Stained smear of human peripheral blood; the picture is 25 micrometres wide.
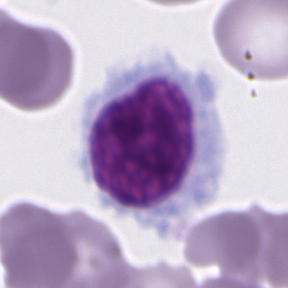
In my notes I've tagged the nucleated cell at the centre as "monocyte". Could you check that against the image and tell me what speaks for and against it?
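The nucleus is oval in outline, about 12 by 9 micrometres, and fills about 60% of the cell's area.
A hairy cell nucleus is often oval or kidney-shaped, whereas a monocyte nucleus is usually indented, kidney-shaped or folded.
No vacuoles are seen in the cytoplasm, which gives no support to monocyte.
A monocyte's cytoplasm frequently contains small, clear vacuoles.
On these grounds the name monocyte does not fit; the cell is a hairy cell. No coarse granules are seen in the cytoplasm, in keeping with hairy cell.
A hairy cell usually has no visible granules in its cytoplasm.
The cytoplasm is pale greyish-blue, its rim wider on the right side of the nucleus than on the left, and its outer edge is faint and fluffy rather than sharply drawn. The chromatin is purple and mottled, with darker clumps between paler areas. The cell measures about 15 by 12 micrometres.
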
